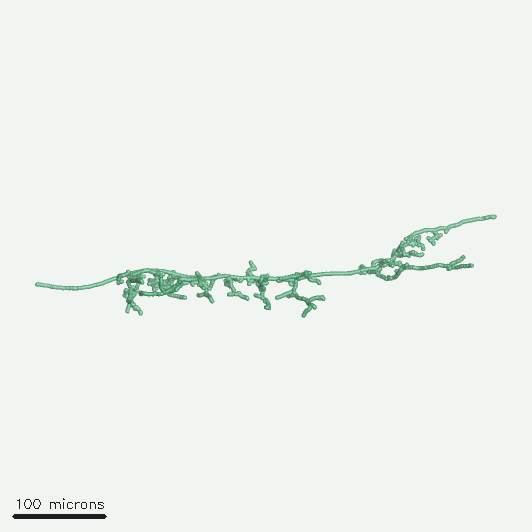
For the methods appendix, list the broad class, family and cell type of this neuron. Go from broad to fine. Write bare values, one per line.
descending neuron
hemilineage WEDd1
aSP22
